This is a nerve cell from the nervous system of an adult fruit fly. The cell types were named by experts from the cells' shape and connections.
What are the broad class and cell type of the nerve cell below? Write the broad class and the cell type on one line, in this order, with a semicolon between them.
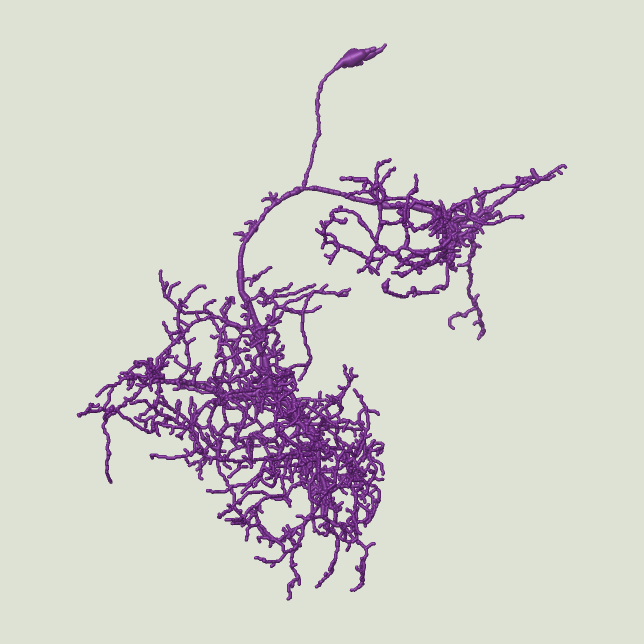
central-brain intrinsic neuron; AVLP590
